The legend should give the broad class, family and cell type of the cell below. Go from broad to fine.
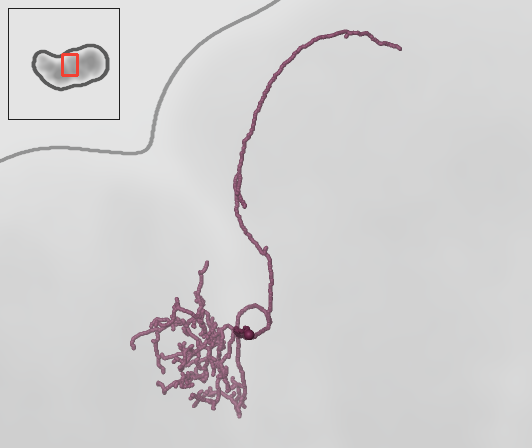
visual projection neuron; LoVP; LoVP6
